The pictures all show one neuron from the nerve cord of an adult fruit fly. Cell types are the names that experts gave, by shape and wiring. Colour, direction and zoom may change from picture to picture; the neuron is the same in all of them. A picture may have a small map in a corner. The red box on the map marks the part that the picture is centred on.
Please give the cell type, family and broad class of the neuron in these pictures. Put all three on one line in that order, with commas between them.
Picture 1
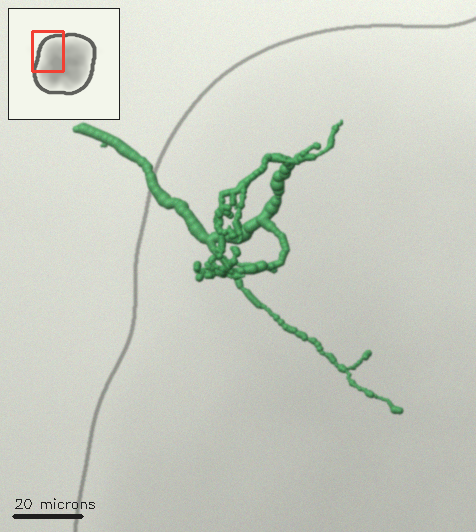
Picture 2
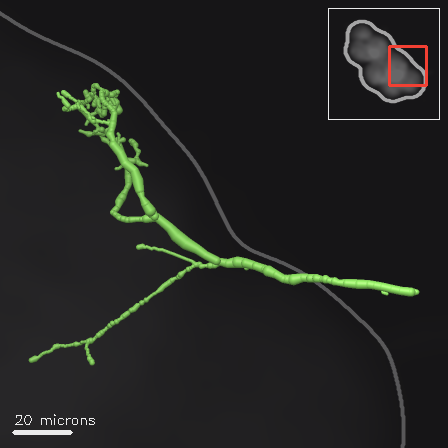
SNpp38, class mechanosensory proprioceptive, sensory neuron entering the nerve cord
